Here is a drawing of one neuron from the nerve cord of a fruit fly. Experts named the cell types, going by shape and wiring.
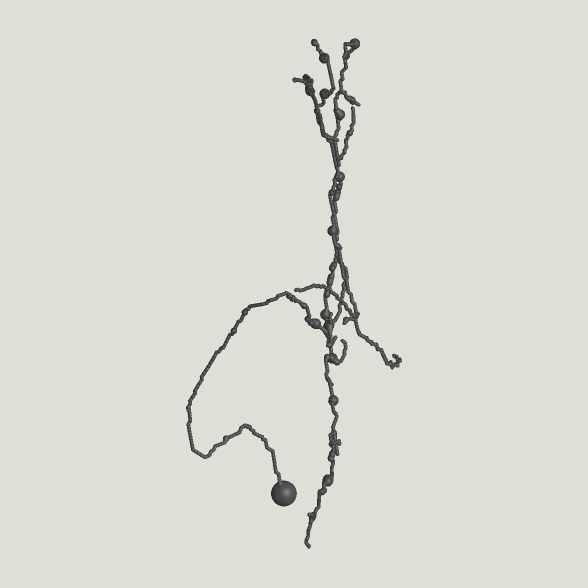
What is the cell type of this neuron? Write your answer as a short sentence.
The cell type is AN08B113.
